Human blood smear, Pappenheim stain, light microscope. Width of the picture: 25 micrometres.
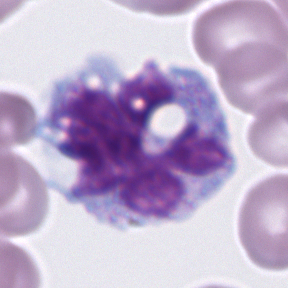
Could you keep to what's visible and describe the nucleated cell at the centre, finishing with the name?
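So, the nucleus fills most of the cell and is folded into several broad lobes. Around it there's a moderate rim of pale greyish blue cytoplasm with just a fine, faint speckling, no coarse granules, and its edge frays into small fine projections. That's a monocyte.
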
